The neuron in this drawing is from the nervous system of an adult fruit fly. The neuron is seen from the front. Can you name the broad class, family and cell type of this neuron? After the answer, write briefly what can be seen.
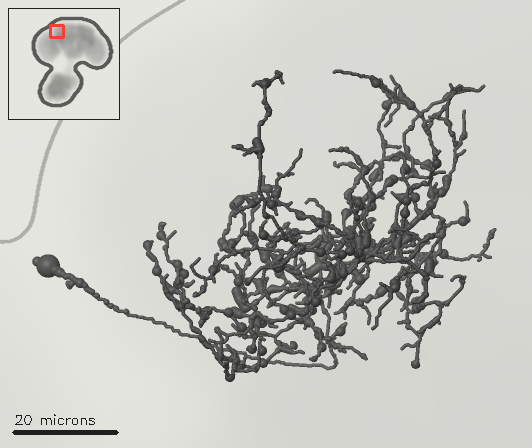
This is a central-brain intrinsic neuron. The family is hemilineage LHp1. The cell type is LHPV4j2. Its cell body lies on the left of the picture. By the scale bar it is about 90 microns wide in this view. Dozens of branch ends can be seen.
